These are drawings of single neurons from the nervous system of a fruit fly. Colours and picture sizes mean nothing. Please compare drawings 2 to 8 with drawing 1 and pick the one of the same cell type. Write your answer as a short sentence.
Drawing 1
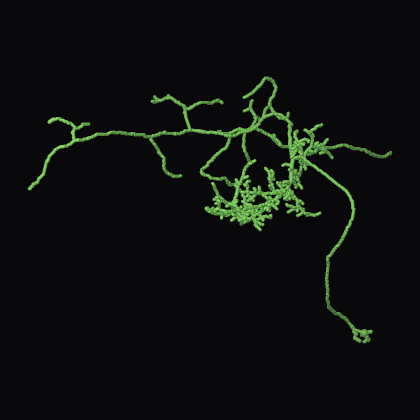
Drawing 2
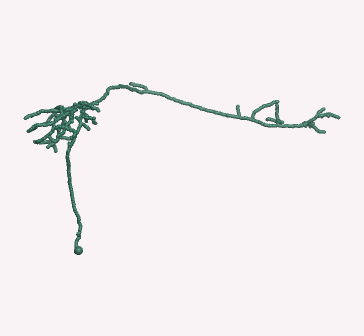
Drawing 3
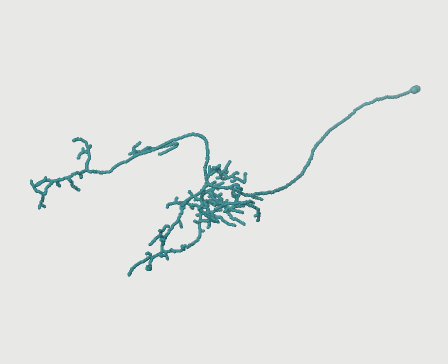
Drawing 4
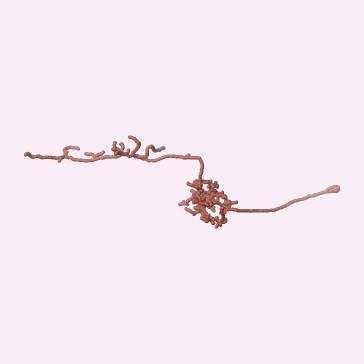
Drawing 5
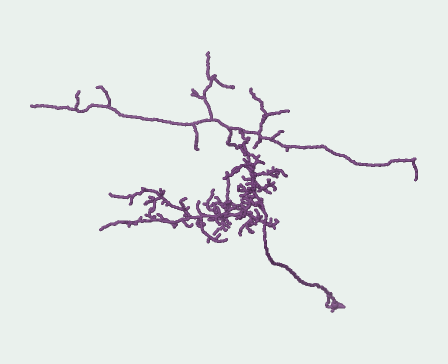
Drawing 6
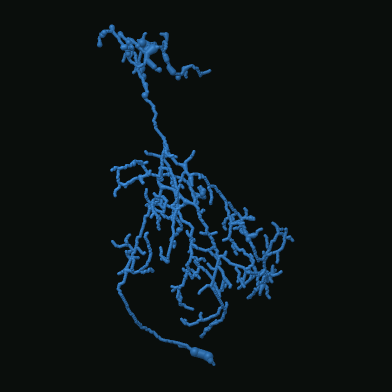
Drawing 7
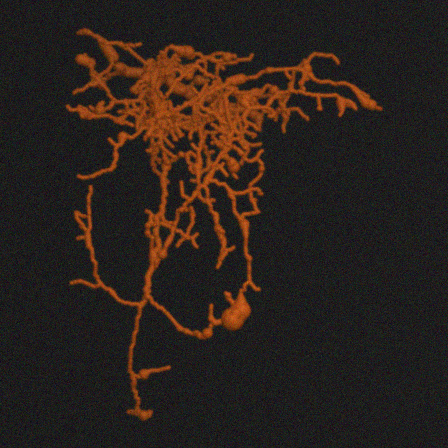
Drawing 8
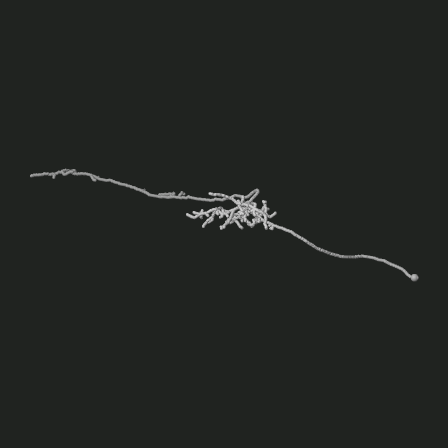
The neuron in drawing 5 is of the same cell type.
